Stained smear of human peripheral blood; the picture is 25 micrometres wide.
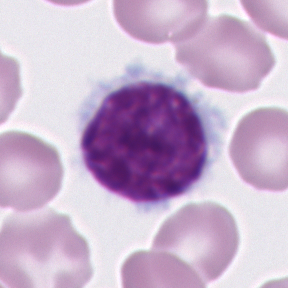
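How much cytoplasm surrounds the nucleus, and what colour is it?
Only a thin rim, pale blue.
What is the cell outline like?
Fuzzy and irregular rather than smooth.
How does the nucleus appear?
It is round, about 11 micrometres across in a cell about 13 micrometres across, and fills about 80% of the cell's area; its chromatin is dense dark purple with coarse clumps and small paler patches, and no distinct nucleolus stands out.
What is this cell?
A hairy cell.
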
